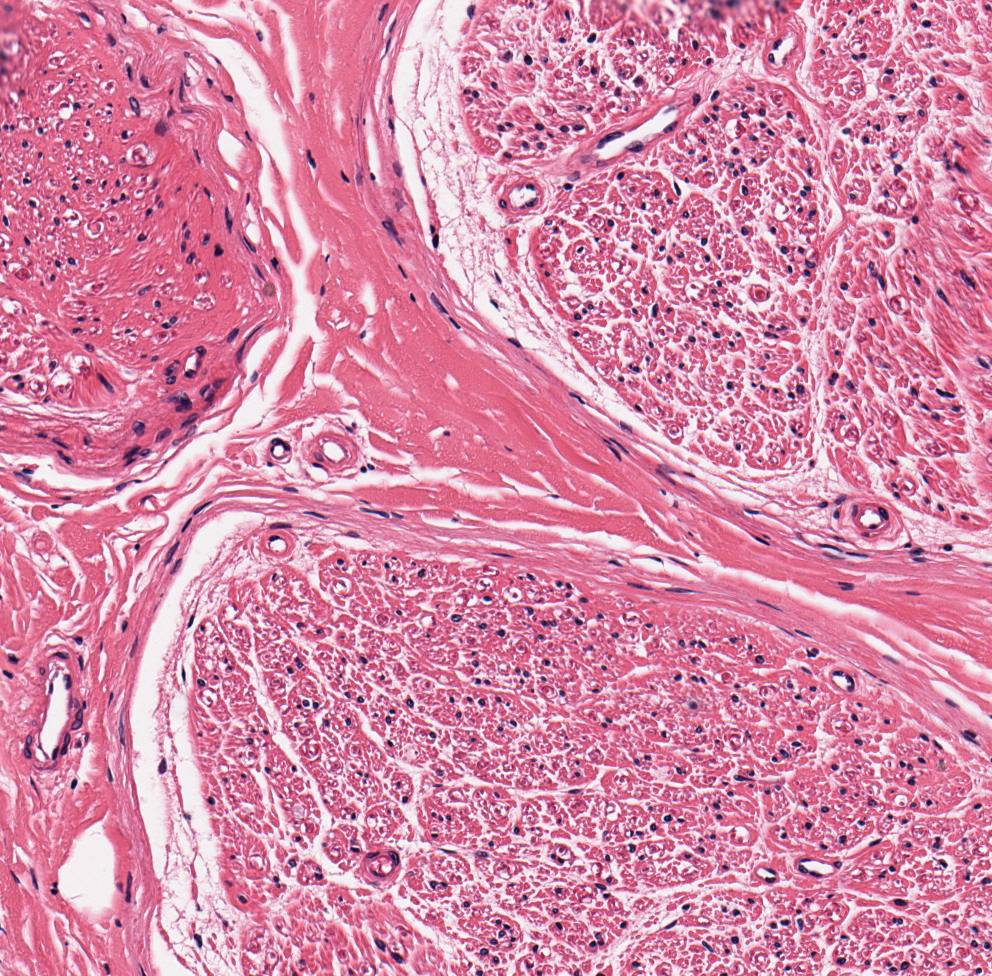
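Tibial nerve. Within the fascicles the fibres are cut across as many small round profiles, many with a central pink dot inside a pale clear ring. Small dark ovoid nuclei are scattered evenly among them. A thin layered sheath of flattened cells bounds each fascicle.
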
